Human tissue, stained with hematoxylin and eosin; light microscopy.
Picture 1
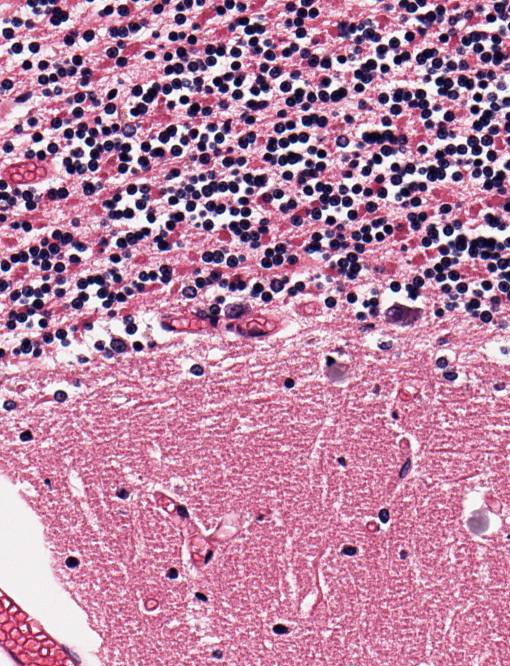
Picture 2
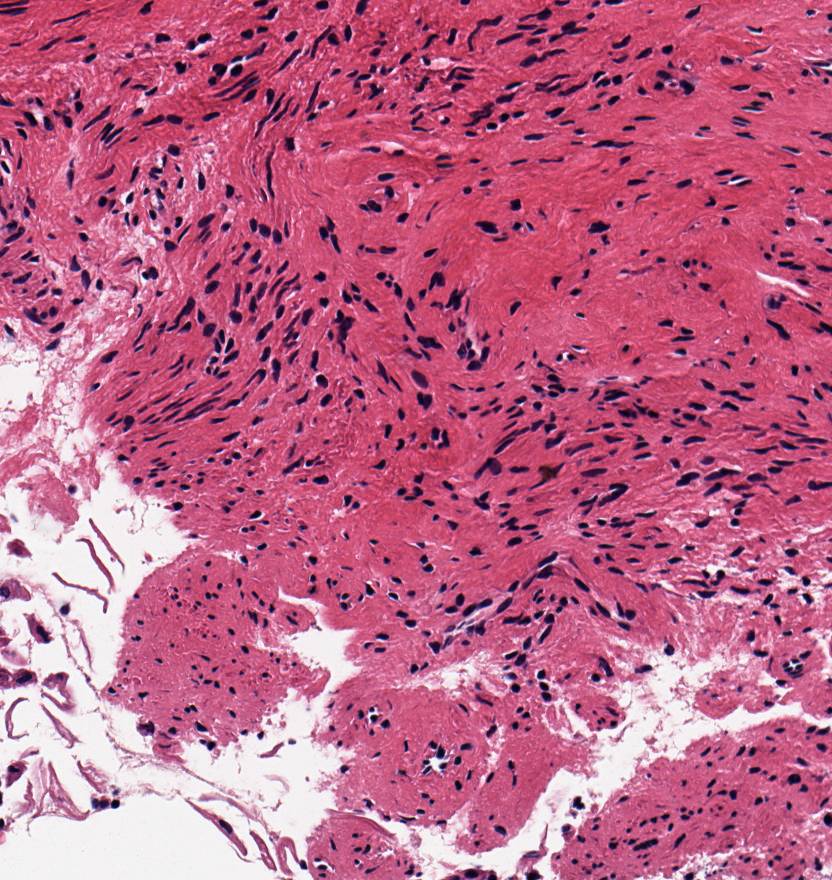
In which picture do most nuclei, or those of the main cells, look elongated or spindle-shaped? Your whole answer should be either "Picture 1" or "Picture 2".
Picture 2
